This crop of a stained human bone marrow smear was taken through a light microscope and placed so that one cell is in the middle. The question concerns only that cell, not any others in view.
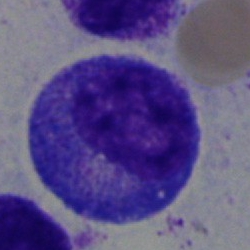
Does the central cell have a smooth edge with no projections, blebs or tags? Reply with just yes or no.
Yes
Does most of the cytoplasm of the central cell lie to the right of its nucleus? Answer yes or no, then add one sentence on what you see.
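No. The nucleus is large and sits off-centre toward the upper right of the cell.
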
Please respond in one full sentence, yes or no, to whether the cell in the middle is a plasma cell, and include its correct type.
No, this cell in the middle is a promyelocyte, so it is not a plasma cell.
